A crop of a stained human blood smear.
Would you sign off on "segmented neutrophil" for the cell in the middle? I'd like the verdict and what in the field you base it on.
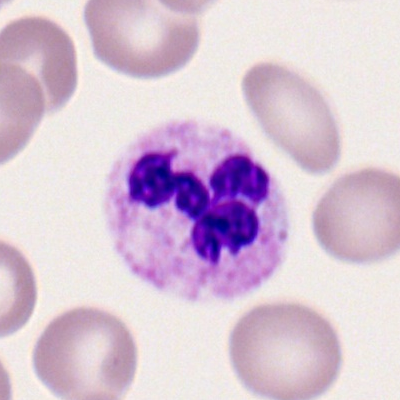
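Four separate lobes divide the nucleus, and fine pinkish-lilac granules fill the cytoplasm. The name segmented neutrophil is correct.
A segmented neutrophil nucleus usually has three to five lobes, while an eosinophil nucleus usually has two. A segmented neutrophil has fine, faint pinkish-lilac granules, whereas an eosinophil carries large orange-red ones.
Both deciding features therefore favour segmented neutrophil and speak against eosinophil. The outline is round and smooth, the chromatin dark purple and coarsely clumped, and the abundant pale pink cytoplasm shows no vacuoles.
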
